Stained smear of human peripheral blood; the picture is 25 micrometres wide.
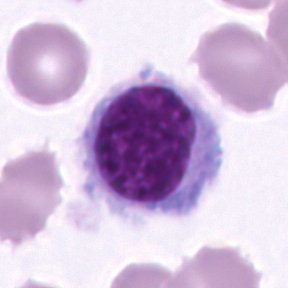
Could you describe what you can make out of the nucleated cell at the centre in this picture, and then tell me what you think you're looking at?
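The nucleus is round to slightly oval, with no indentation or lobes, and measures about 10 by 9 micrometres; it fills about 60% of the cell's area. Its chromatin is dark purple and coarsely clumped, with paler strands running between the clumps. The cytoplasm is pale blue and forms a rim that is broadest on the right side of the nucleus. The whole cell is about 13 micrometres across, roughly 1.75 times as wide as the red cell that lies whole in the picture. This is a plasma cell.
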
